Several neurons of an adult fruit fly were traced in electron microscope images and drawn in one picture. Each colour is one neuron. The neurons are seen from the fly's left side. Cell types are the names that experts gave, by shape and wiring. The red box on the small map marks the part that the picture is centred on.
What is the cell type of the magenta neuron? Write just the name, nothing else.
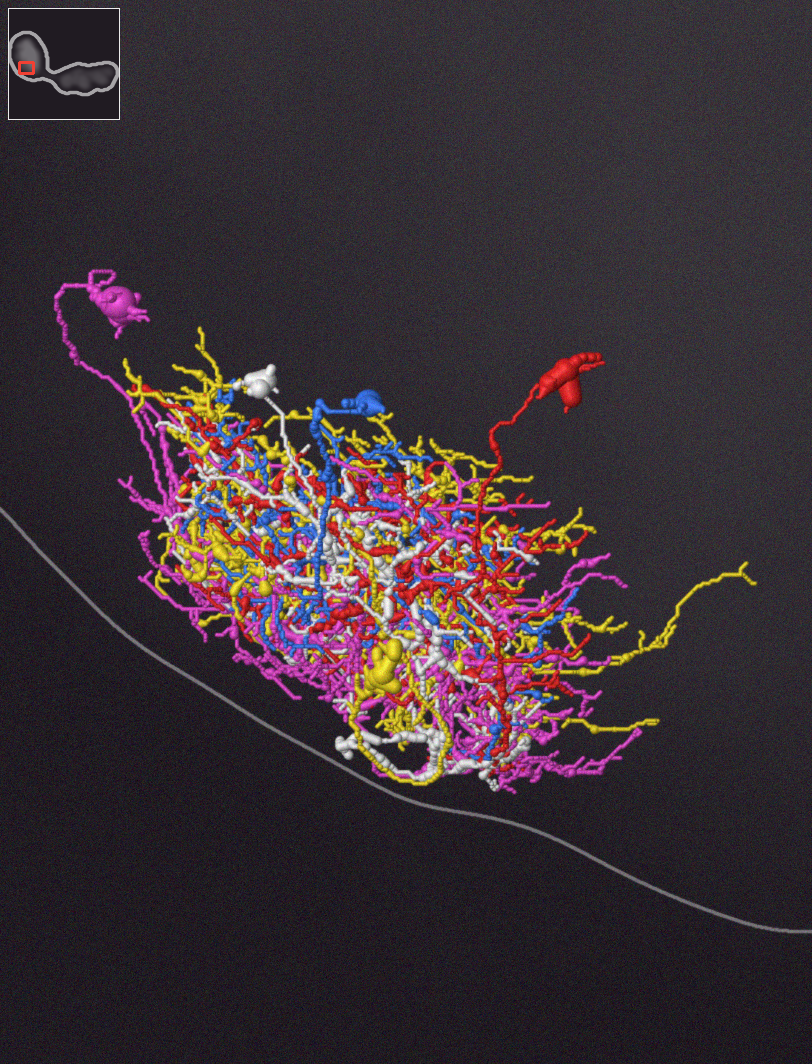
GNG153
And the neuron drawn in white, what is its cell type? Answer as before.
GNG178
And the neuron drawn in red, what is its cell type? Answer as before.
GNG180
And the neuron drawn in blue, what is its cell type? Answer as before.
GNG225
